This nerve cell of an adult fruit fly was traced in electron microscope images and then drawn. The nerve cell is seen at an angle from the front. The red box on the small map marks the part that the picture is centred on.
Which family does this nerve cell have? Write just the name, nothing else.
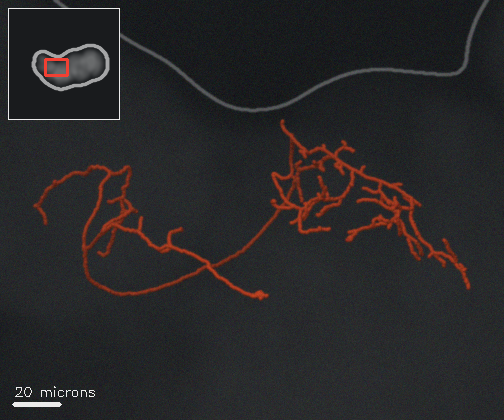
hemilineage 19B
